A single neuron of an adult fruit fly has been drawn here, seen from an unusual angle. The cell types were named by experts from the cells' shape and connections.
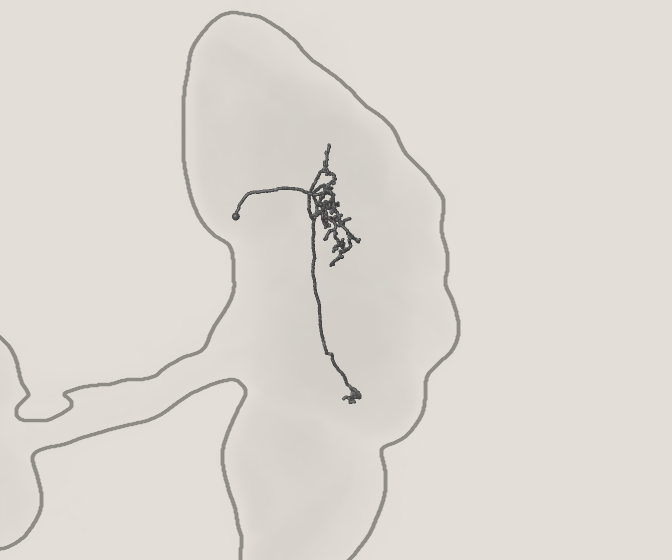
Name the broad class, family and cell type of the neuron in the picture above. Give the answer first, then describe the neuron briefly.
It is a central-brain intrinsic neuron. Its family is hemilineage VLPl&p2_posterior. Its cell type is WED118. It lies in the brain. As drawn here it is taller than it is wide.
